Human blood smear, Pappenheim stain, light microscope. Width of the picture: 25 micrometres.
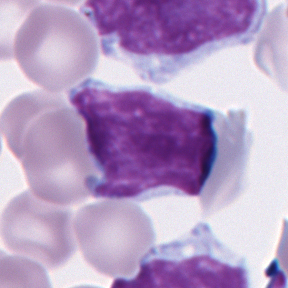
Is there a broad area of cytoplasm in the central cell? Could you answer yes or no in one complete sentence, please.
No, in this cell the cytoplasm is scant.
